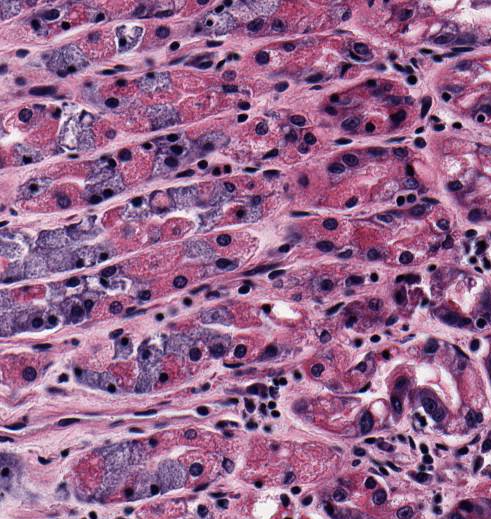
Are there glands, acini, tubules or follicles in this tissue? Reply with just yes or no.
Yes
